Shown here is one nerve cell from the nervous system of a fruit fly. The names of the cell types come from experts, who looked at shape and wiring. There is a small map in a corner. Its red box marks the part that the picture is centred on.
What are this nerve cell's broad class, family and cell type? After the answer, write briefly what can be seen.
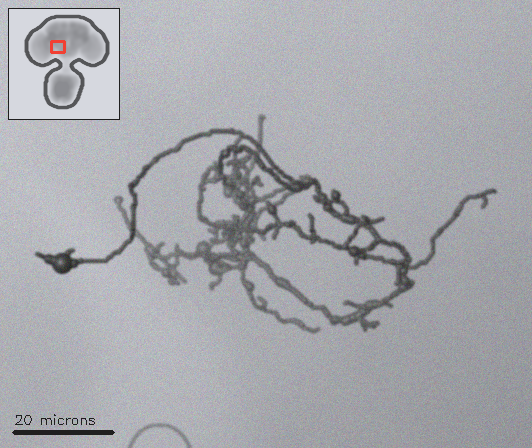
This is a central-brain intrinsic neuron. Its family is hemilineage WEDa1. The cell type is AMMC015. Its cell body lies on the left of the picture. From left to right in the picture it spans about 95 microns. The picture shows dozens of branch ends.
